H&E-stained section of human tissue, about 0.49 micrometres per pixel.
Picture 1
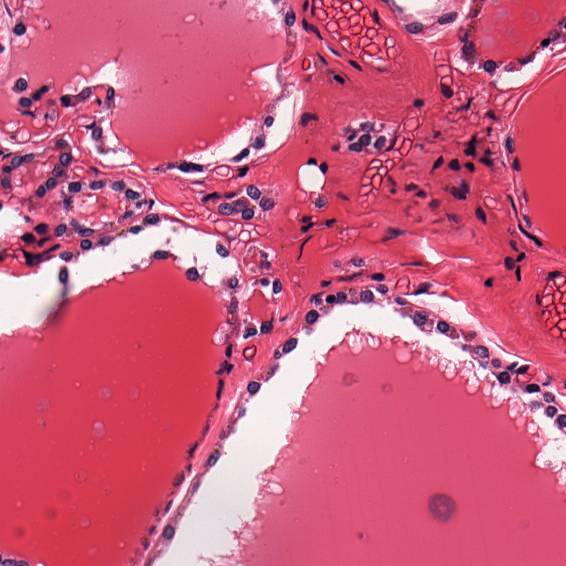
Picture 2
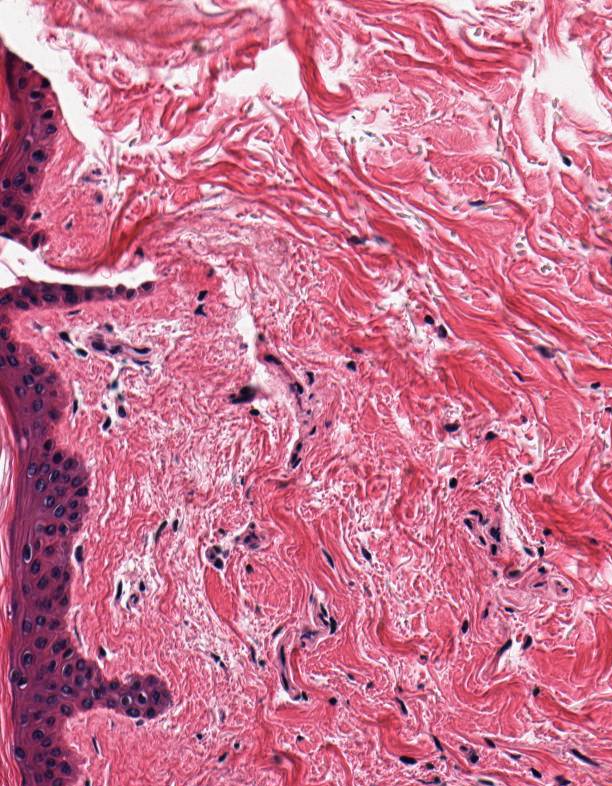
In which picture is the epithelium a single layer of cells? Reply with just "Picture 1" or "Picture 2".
Picture 1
